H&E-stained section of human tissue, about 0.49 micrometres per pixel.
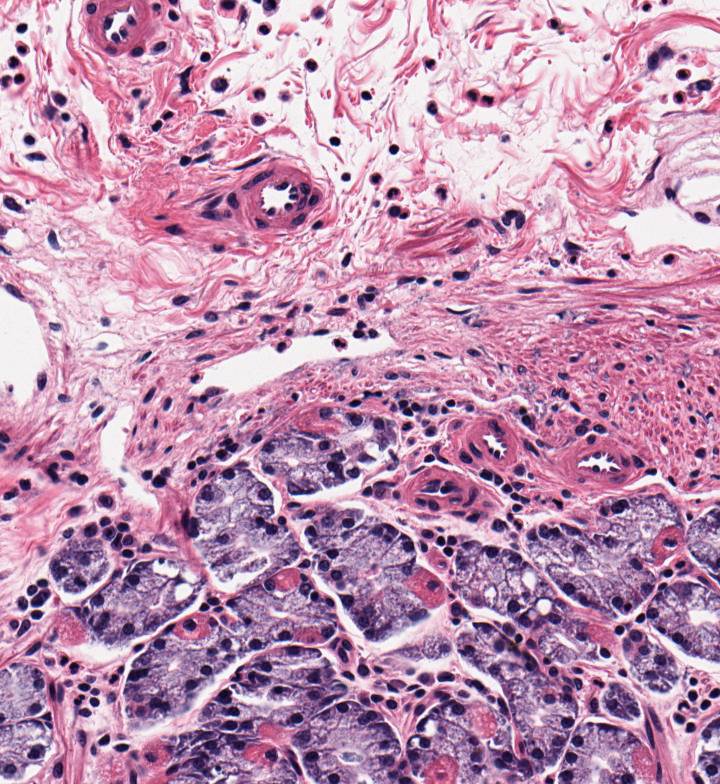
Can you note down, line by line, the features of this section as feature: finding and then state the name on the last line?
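Layout: closely packed glandular tissue in lower half, loose fibrous connective tissue in upper half
Main cells: granular purple-blue cytoplasm, dark round nuclei
Scattered cells: pink cytoplasm, singly among purple cells
Septa: thin pink connective tissue strands between glandular groups
Tissue: stomach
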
